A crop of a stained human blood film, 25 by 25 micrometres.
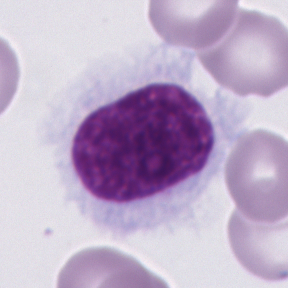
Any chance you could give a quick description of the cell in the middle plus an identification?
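See that fringe of fine hair-like projections running right round the cell? The cytoplasm has no granules and no vacuoles, and the nuclear outline is smooth, without a notch or fold anywhere. That one in the middle is a hairy cell.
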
